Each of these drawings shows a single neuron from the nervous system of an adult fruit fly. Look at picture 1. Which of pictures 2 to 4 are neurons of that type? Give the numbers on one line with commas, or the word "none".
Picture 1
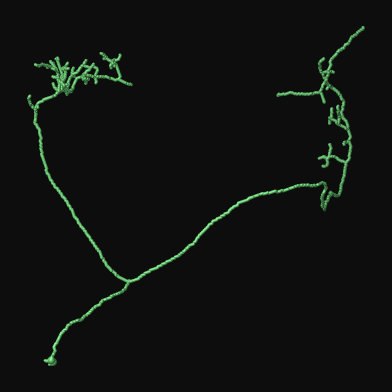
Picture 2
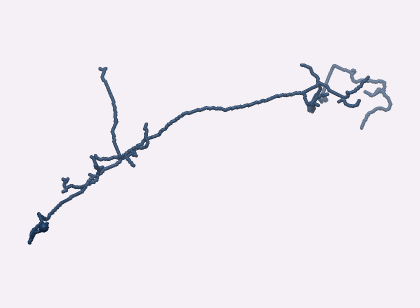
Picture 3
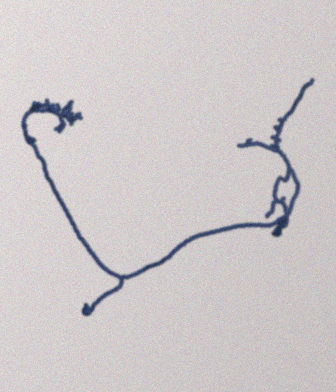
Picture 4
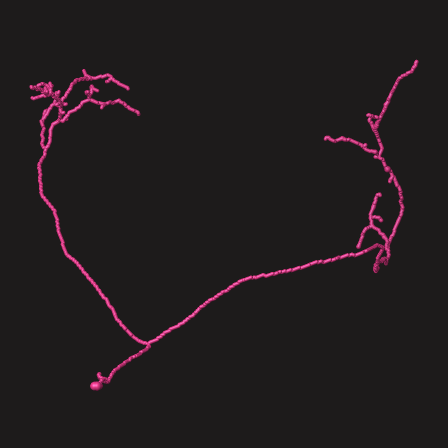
3, 4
